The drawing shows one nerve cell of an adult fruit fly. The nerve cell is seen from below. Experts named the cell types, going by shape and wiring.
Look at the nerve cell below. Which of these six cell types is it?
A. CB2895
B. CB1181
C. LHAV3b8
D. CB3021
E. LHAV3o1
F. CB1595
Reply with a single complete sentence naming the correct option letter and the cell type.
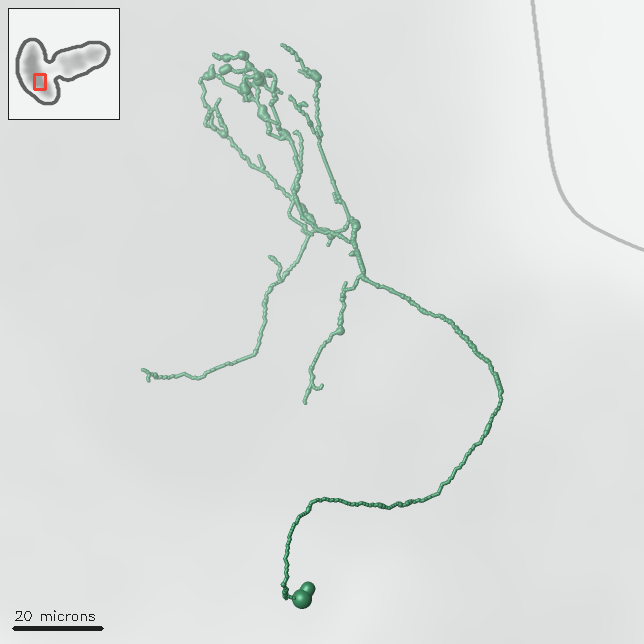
Option F, CB1595, is the cell type of the neuron.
